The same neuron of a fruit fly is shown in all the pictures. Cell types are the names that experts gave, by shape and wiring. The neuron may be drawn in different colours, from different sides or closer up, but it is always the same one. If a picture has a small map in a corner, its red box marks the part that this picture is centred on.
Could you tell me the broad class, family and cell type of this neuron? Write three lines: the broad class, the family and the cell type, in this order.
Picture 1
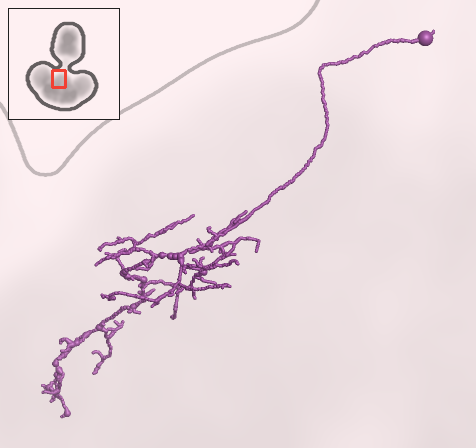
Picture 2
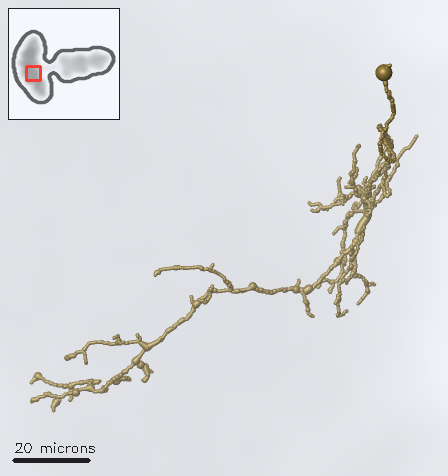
central-brain intrinsic neuron
hemilineage LB3
CB1601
